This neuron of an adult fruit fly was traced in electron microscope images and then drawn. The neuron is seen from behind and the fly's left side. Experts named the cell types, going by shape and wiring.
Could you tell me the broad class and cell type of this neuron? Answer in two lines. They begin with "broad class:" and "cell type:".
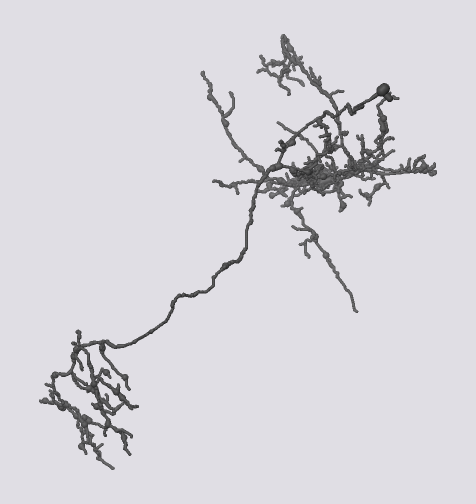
broad class: central-brain intrinsic neuron
cell type: PLP254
